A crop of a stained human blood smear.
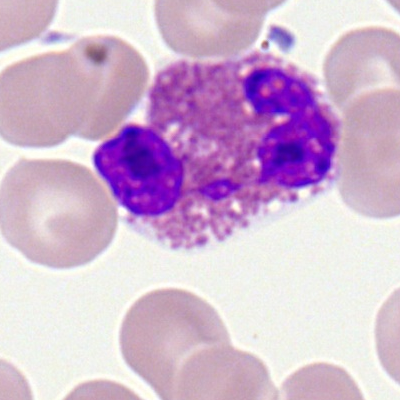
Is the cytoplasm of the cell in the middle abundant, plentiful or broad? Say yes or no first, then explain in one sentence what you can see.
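Yes. The cytoplasm fills a large part of the cell, mostly in the middle between the lobes.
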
